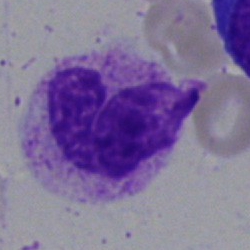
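Metamyelocyte in the centre of the field. Its nucleus is folded into two overlapping lobes, with a notch at the top. A rim of pale lilac-grey cytoplasm, widest at the lower left, holds fine scattered purple granules.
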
